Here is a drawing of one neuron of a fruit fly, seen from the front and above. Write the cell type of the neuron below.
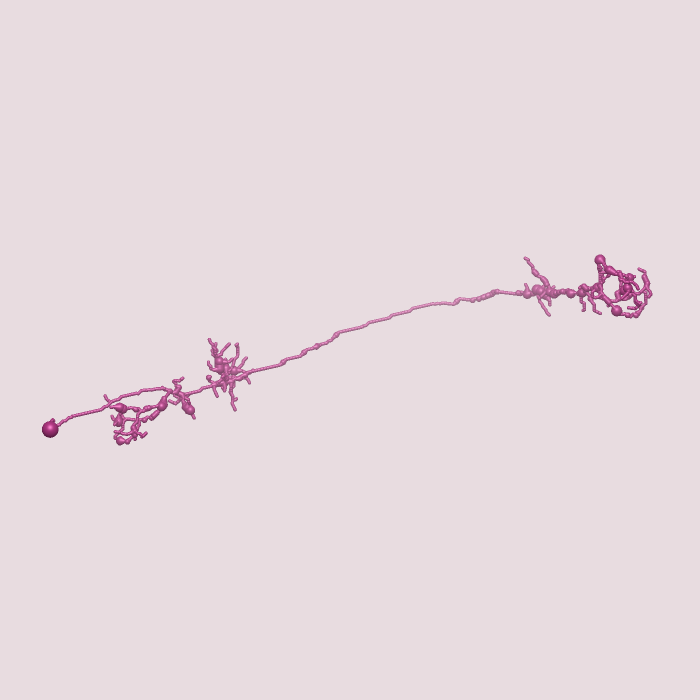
Tm5Y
